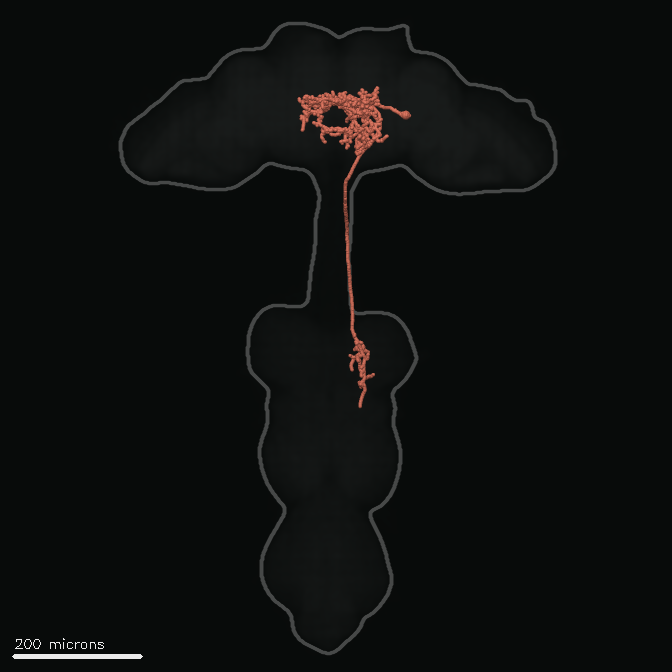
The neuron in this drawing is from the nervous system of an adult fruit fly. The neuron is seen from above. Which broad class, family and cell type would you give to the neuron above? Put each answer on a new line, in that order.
descending neuron
DNge
DNge065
